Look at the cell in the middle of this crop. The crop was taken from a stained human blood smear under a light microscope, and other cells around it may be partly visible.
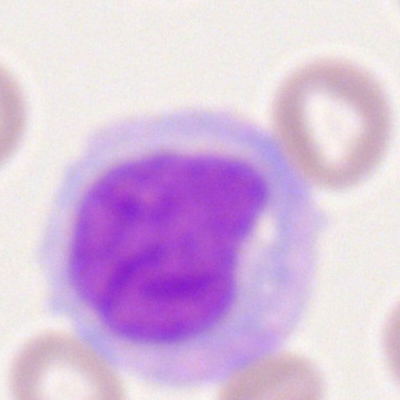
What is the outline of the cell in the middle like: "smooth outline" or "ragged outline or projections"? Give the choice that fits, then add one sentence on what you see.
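Ragged outline or projections. The cell outline is roughly round with a slightly uneven, ruffled edge.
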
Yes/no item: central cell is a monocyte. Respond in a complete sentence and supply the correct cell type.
Yes, the cell of interest in the centre is a monocyte.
